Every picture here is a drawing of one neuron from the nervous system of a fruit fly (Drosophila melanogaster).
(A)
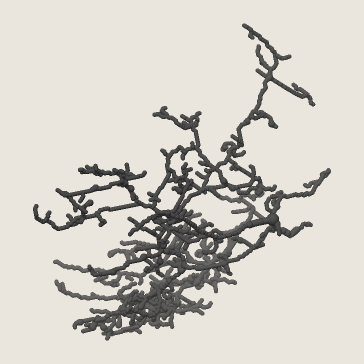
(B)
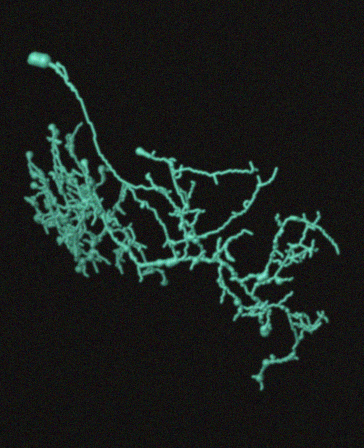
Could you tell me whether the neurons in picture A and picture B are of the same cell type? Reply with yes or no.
yes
